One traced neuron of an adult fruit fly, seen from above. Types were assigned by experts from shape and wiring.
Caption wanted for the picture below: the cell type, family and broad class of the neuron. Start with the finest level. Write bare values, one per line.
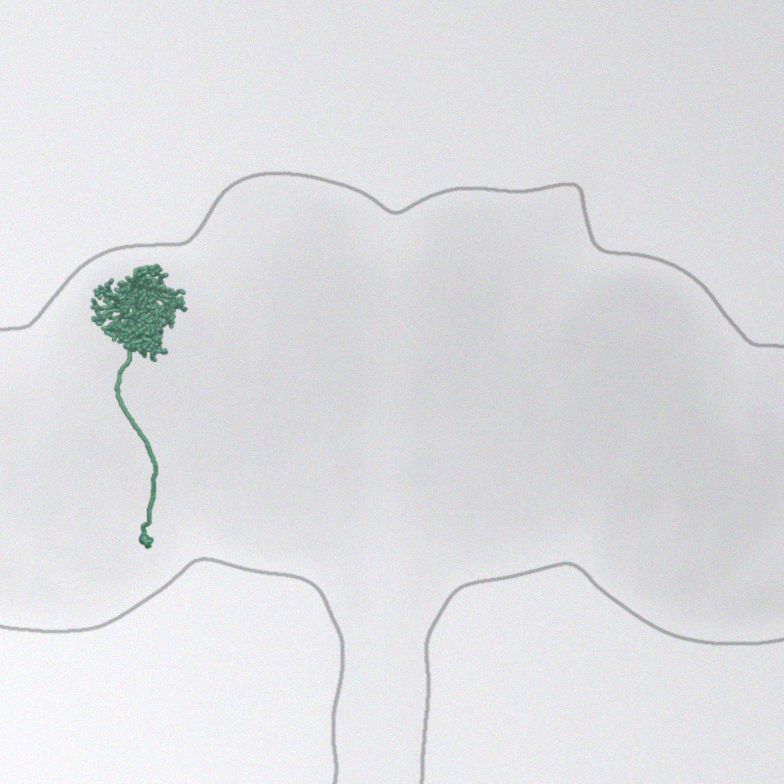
AVLP548_g1
hemilineage VLPp1
central-brain intrinsic neuron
